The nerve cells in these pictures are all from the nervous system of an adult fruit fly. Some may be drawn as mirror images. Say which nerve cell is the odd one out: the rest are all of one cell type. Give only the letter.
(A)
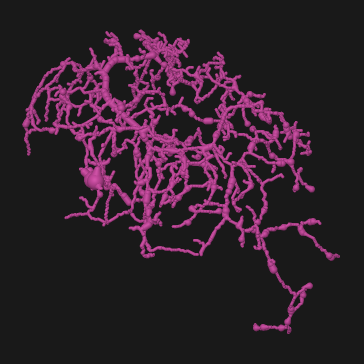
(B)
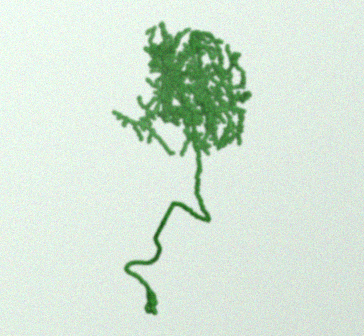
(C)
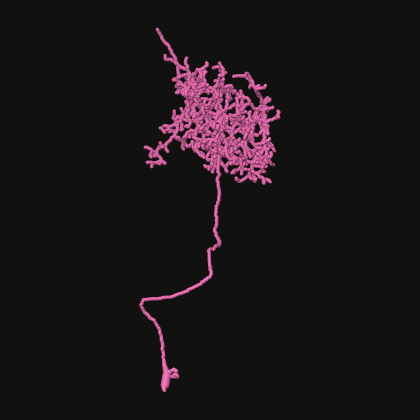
A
